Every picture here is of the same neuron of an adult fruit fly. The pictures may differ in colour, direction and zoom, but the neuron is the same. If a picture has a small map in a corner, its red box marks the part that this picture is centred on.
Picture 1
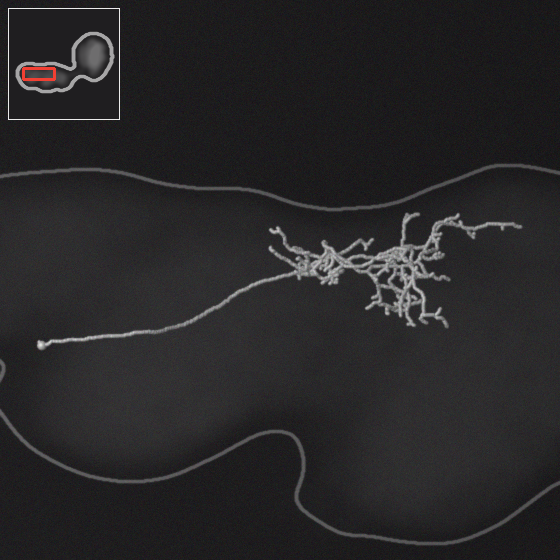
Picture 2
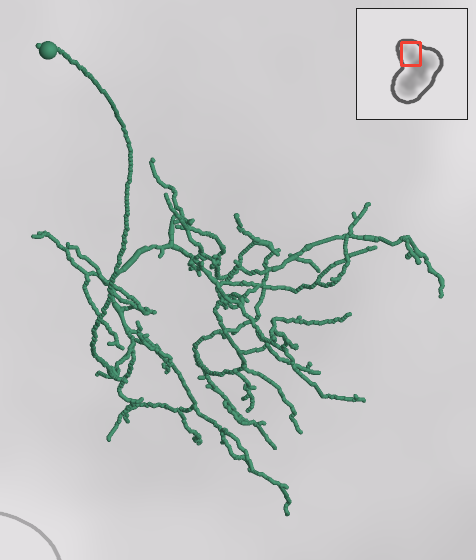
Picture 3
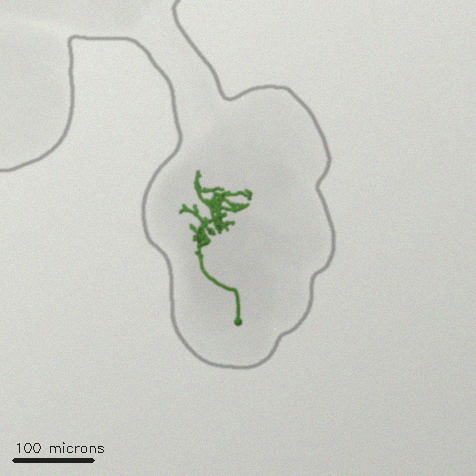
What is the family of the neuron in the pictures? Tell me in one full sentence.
This neuron is a member of family hemilineage 06A.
